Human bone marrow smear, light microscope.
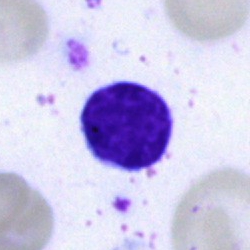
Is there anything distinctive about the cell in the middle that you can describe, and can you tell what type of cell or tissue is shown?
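Outline round and smooth; no projections from the cell surface. Chromatin dense, dark purple, slightly patchy. Little or no cytoplasm visible around the nucleus. Lymphocyte.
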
